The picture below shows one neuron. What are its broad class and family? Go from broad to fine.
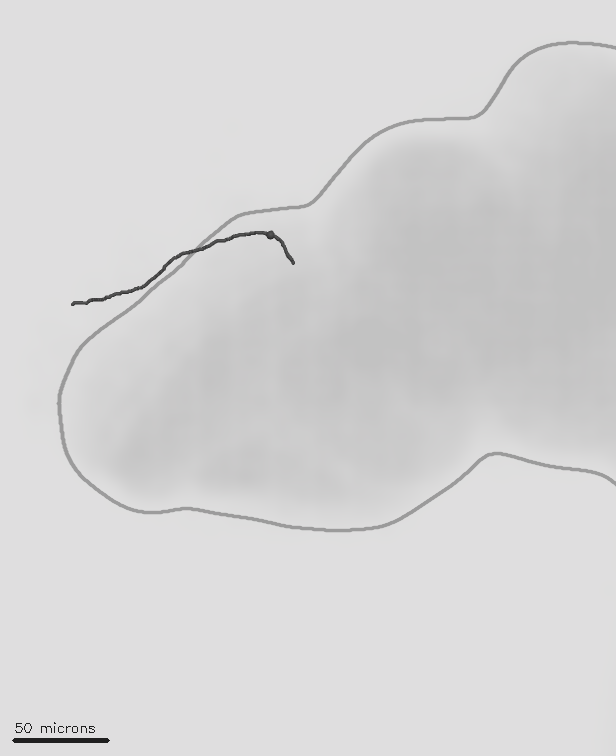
photoreceptor or other optic-lobe sensory neuron; class visual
